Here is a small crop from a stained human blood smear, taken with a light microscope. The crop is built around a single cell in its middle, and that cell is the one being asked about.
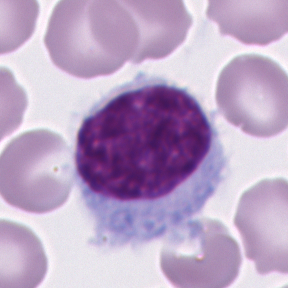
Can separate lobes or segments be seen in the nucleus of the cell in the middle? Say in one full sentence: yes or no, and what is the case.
No, there is one compact round, oval or kidney-shaped nucleus, not separate lobes.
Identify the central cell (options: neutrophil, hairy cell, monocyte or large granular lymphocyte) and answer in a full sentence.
The cell of interest, located centrally, is a hairy cell.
